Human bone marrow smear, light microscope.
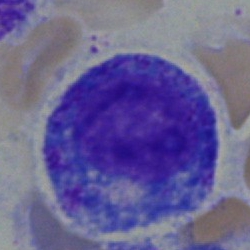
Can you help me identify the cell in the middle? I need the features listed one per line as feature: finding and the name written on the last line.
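Nucleus: toward the top, with a wider band of cytoplasm below
Cytoplasm: deep blue
Granules: a few, reddish-purple, in the lower-left cytoplasm
Pale zone: in the cytoplasm just below the nucleus
Name: promyelocyte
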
